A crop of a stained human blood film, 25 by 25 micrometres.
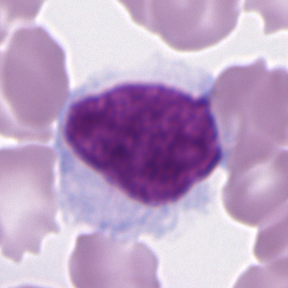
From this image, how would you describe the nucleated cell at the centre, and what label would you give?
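Taking the nucleus first: it is oval, about 14 by 10 micrometres, and forms a single mass without lobes or deep indentation. Next, the chromatin is dark purple and coarsely mottled. Then the cytoplasm, which is a pale, light blue and widest below the nucleus. Last, the name: hairy cell.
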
